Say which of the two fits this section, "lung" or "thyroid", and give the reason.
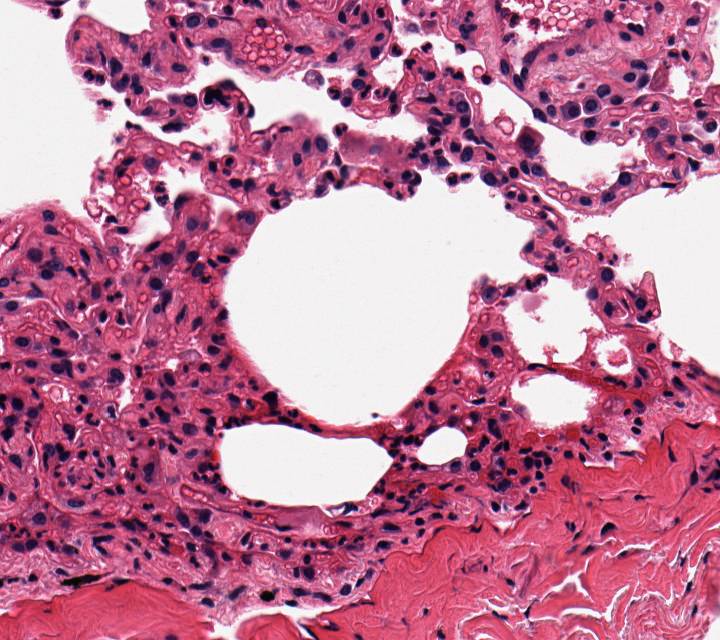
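Lung. Upper half: thin branching septa outlining open, empty spaces, with no colloid in them.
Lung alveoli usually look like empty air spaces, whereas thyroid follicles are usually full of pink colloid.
Also seen: solid lower left zone with oval to spindle-shaped nuclei in pink stroma; dense, wavy, deeply eosinophilic collagen in the lower right; small vessel near top centre packed with red blood cells.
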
